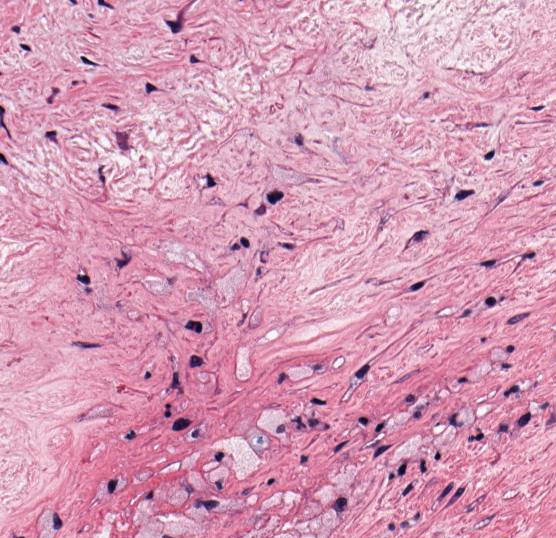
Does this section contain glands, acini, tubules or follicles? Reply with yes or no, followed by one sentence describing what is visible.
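No. No epithelium or glandular structures are present anywhere in the field.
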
